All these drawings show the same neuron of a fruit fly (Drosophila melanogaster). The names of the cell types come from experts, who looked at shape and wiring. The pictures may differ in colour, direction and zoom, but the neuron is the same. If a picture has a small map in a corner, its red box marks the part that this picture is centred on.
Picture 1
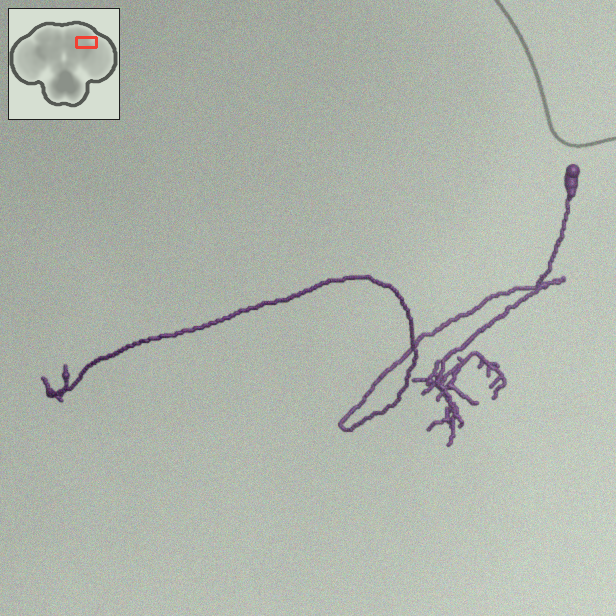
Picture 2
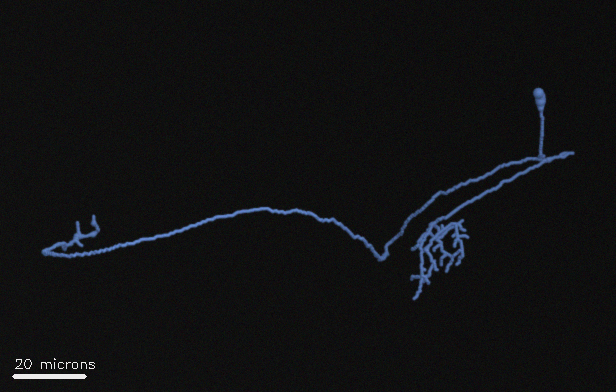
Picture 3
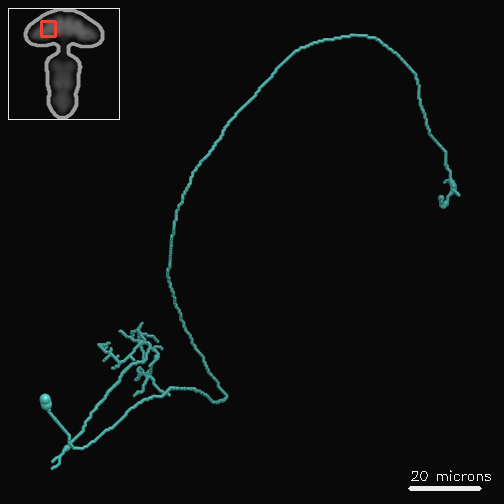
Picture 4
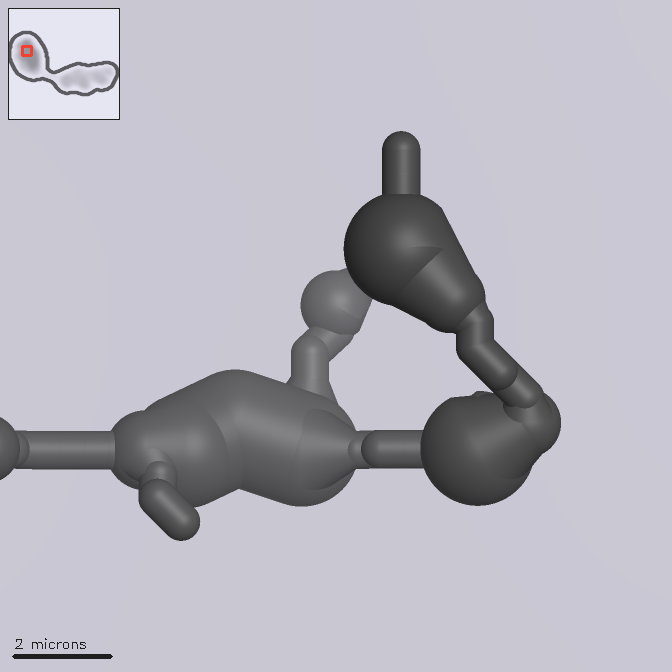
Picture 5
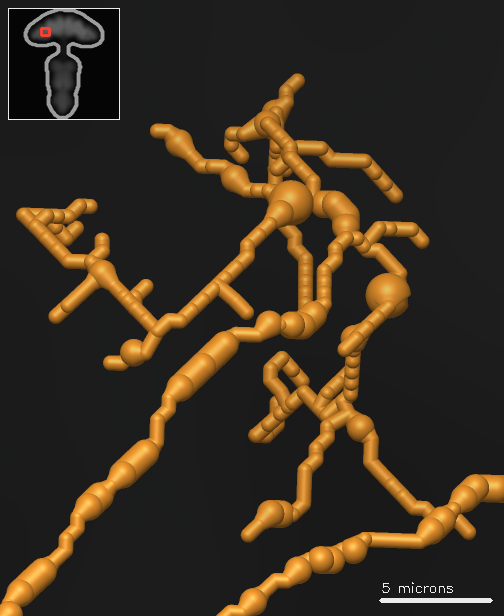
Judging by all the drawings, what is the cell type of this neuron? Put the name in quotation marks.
"LoVP12"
